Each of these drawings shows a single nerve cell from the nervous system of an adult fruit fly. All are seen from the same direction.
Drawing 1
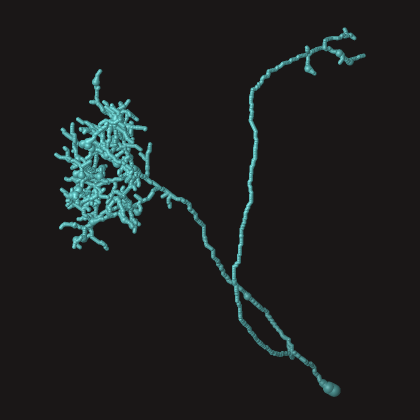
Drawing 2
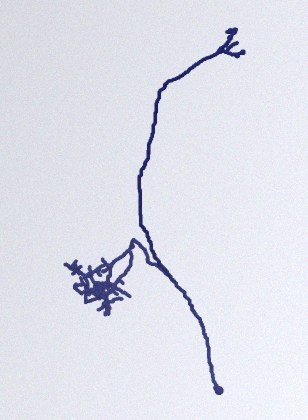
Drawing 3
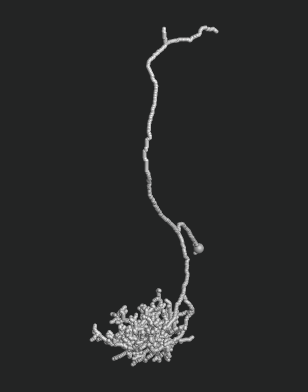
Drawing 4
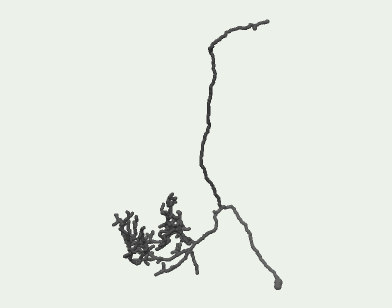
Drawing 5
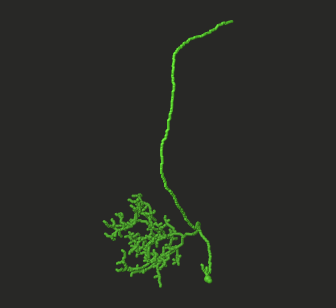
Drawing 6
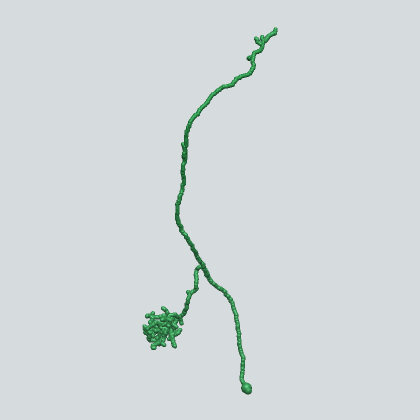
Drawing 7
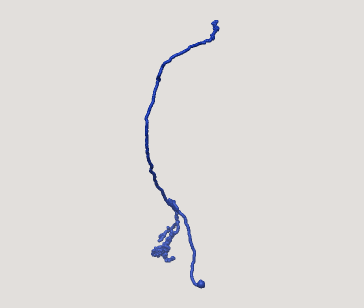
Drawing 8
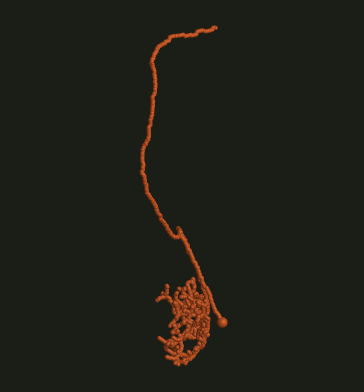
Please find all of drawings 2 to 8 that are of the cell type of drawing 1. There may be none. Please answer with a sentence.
Drawing 3, drawing 4, drawing 5 and drawing 8 are of the same cell type.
